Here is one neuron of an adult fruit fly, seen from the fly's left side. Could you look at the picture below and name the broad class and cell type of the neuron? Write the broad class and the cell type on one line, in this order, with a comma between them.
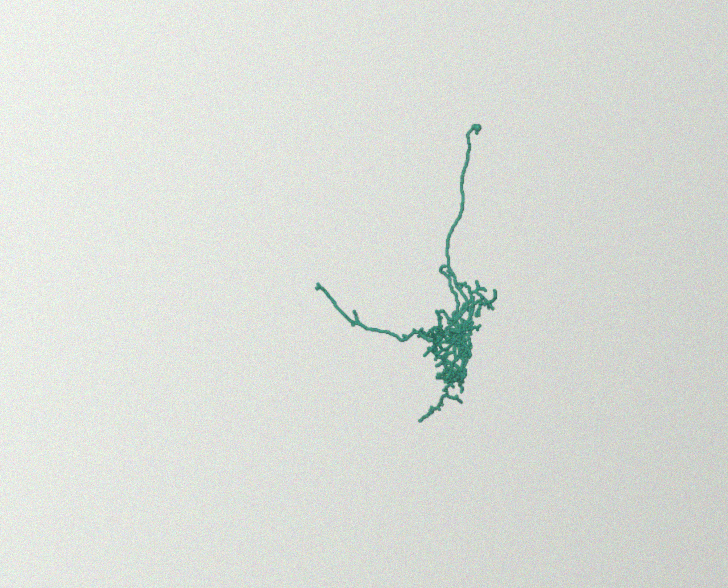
central-brain intrinsic neuron, PS141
